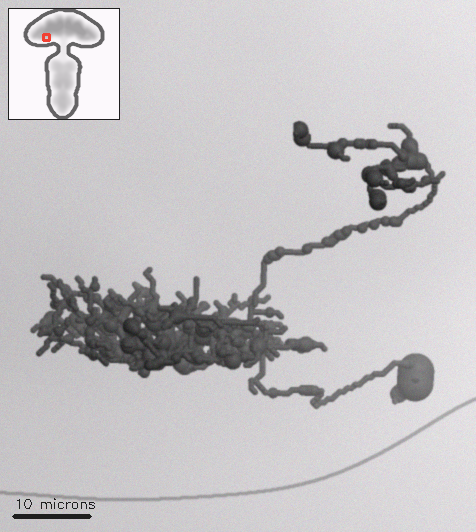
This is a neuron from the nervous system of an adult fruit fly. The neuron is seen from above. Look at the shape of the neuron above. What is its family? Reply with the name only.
Tlp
